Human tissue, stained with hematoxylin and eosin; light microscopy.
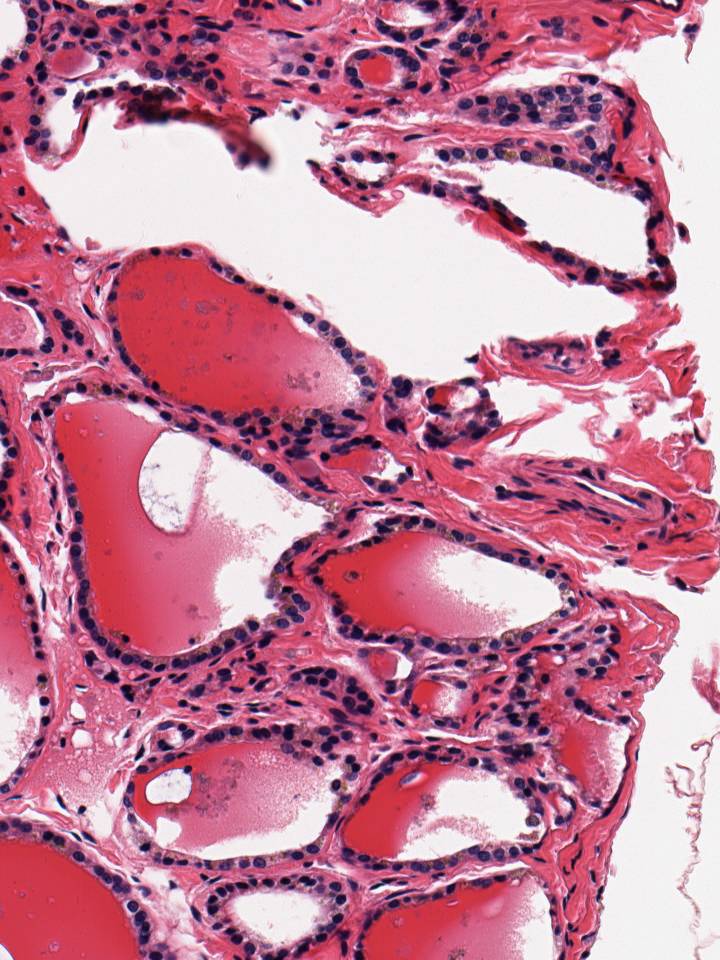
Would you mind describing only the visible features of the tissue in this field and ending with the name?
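Left and lower field: closely packed rounded to oval follicles filled with pink material. Upper right: loose fibrous tissue with torn spaces. Lining: single layer of low cuboidal to flattened epithelial cells. Nuclei small, round, dark-staining, in an even single row, not overlapping. Thin pink fibrous strands with scattered spindle-shaped nuclei between follicles. Tissue: thyroid.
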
